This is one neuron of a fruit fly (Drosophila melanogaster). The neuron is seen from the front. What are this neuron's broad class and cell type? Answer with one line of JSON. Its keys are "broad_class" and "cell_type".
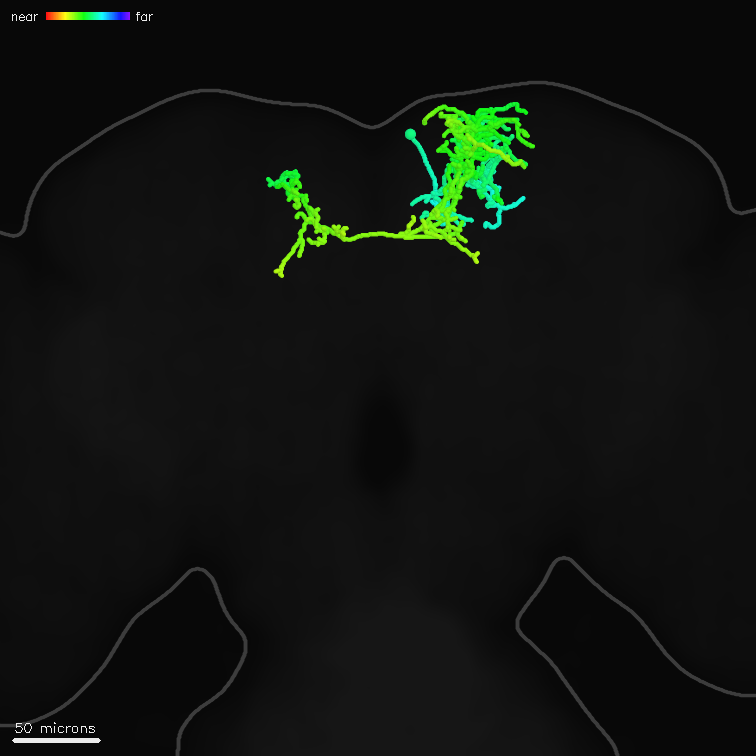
{"broad_class": "central-brain intrinsic neuron", "cell_type": "SMP374"}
